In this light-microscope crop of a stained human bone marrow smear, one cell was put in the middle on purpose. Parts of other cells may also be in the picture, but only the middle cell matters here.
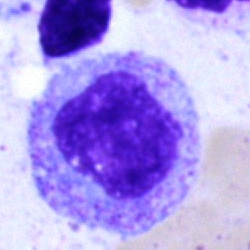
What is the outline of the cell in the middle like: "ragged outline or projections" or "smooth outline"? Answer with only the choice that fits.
Smooth outline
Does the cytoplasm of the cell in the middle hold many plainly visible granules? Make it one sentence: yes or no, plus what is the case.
Yes, this cell has a cytoplasm with many visible granules.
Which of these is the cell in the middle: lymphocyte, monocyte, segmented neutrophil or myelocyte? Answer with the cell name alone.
myelocyte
